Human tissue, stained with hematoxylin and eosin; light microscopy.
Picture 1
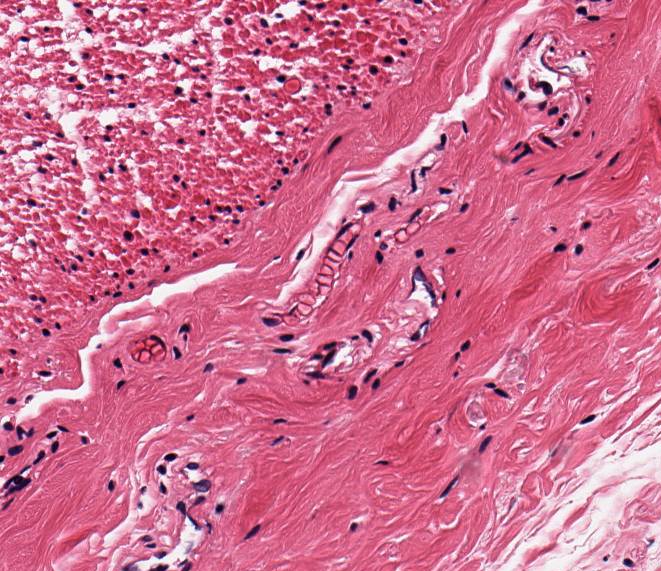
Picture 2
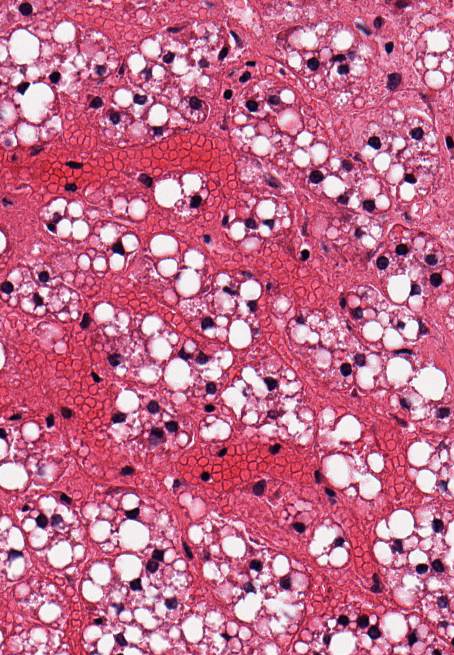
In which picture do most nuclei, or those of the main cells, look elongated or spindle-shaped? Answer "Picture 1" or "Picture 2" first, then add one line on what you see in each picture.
Picture 1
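Picture 1: The nuclei in the fibrous tissue are mostly slender, dark and spindle-shaped, like those of fibroblasts.
Picture 2: The nuclei of the nest cells are small, round and darkly stained.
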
